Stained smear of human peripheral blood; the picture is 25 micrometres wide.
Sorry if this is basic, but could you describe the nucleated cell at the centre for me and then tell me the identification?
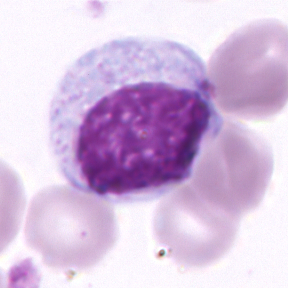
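Size: about 15 micrometres across. Nucleus: toward the lower right of the cell, filling about 50% of its area, with finely granular chromatin that has small lighter spaces rather than large dense blocks. Cytoplasm: a wide, pale greyish-blue crescent on the upper-left side of the nucleus, with fine purple granules scattered through it. Name: myelocyte.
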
